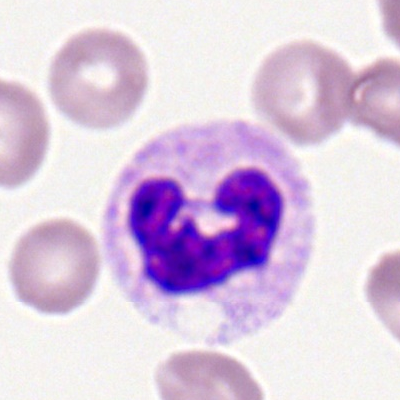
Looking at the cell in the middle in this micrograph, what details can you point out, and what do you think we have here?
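Round, smooth outline here. The chromatin is dark purple and coarsely clumped. There's plenty of cytoplasm, forming a wide zone around the nucleus and dusted with fine, faint lilac granules. That's a segmented neutrophil.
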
